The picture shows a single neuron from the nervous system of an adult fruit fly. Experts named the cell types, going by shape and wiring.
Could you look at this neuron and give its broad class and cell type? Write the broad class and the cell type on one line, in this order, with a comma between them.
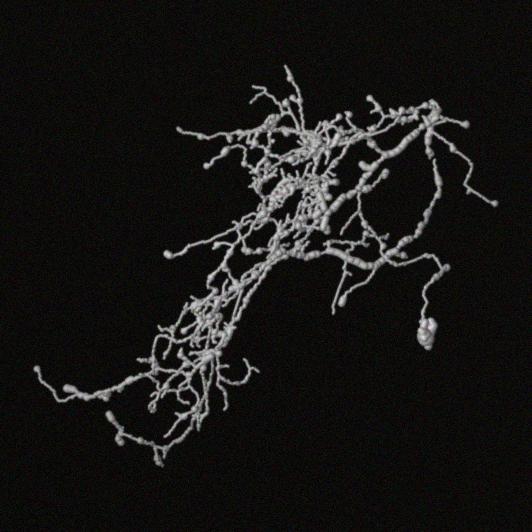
central-brain intrinsic neuron, CL234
